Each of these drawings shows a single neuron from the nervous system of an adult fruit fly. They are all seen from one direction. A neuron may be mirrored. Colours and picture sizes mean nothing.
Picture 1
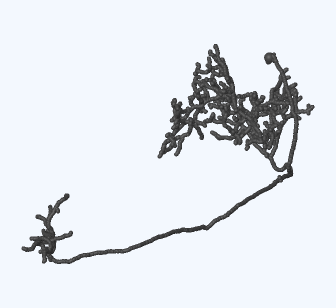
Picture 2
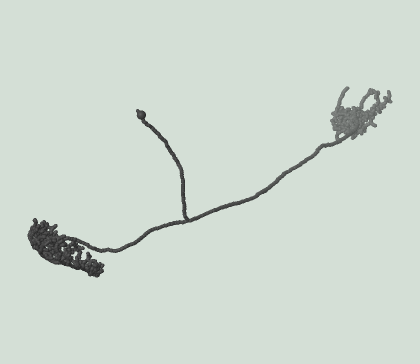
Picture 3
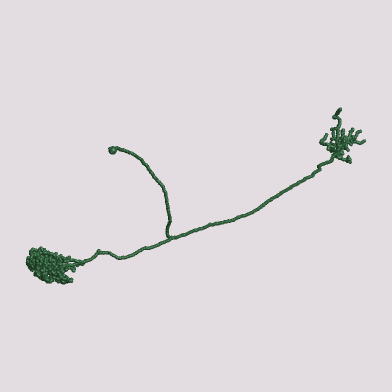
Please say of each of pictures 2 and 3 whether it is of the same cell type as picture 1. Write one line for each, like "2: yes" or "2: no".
2: no
3: no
